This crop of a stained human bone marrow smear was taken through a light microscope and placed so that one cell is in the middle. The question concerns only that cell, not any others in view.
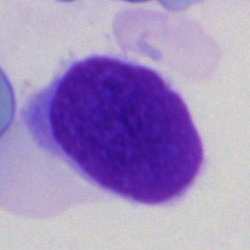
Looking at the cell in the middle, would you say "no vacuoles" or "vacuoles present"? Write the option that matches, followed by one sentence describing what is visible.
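No vacuoles. No vacuoles are seen in the cytoplasm.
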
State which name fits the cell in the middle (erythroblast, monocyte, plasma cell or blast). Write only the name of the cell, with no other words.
blast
